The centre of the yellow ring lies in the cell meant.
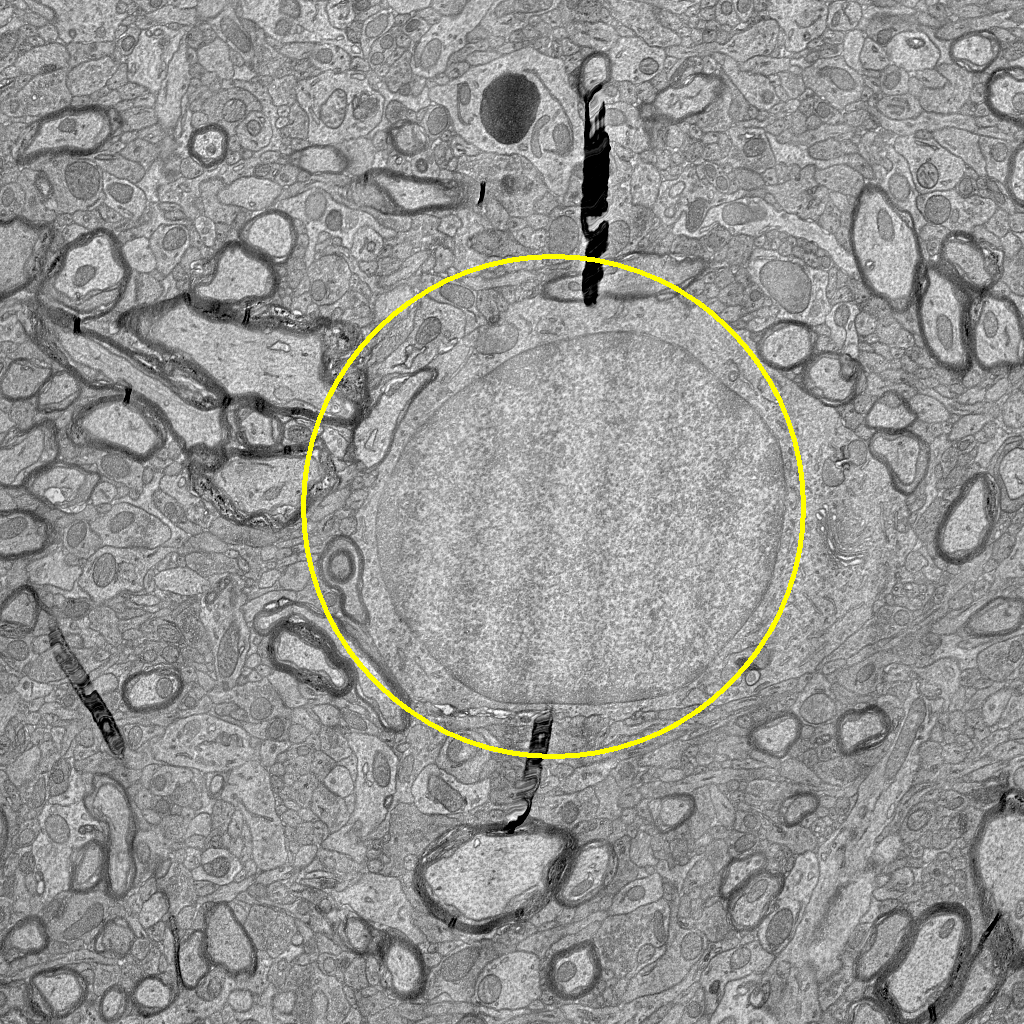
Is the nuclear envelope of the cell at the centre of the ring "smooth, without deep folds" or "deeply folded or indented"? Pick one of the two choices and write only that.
Smooth, without deep folds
